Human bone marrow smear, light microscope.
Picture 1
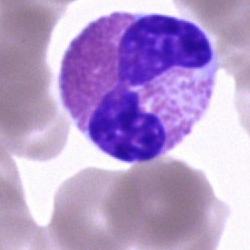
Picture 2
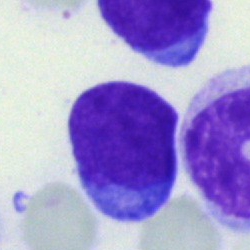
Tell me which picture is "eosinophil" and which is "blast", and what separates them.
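Eosinophil's the first one, blast the second. The eosinophil has a smooth, rounded outline, while the blast is oval, taller than it is wide, with a smooth edge.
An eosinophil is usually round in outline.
In the eosinophil the chromatin is dense and dark purple, and there are no nucleoli to be seen.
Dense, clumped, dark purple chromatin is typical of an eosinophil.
The blast's nucleus fills most of the cell and sits toward its upper end, and its chromatin is dark purple and mottled rather than smooth.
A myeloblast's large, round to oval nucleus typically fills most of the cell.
Its cytoplasm is deep blue, gathered mainly as a cap at the bottom, with a paler patch in it there. Close around the eosinophil lie pale red cells without nuclei.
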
